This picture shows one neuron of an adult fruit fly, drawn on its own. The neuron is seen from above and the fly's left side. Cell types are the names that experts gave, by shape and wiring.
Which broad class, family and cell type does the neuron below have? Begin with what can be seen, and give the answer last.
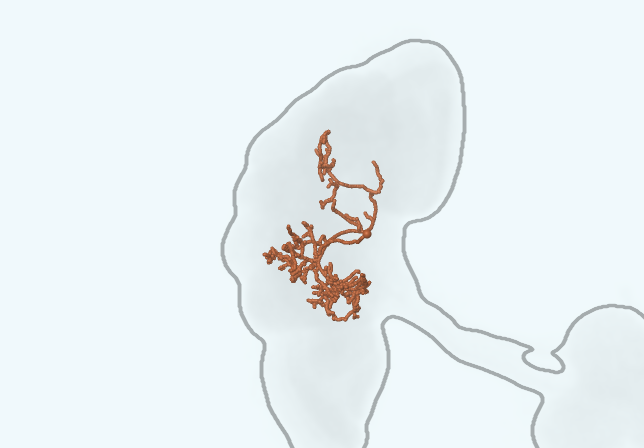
It is in the brain and does not reach the nerve cord. The cell body can be seen in the middle of the picture. It is a central-brain intrinsic neuron. Its family is hemilineage DM6_central1. Its cell type is LAL304m.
